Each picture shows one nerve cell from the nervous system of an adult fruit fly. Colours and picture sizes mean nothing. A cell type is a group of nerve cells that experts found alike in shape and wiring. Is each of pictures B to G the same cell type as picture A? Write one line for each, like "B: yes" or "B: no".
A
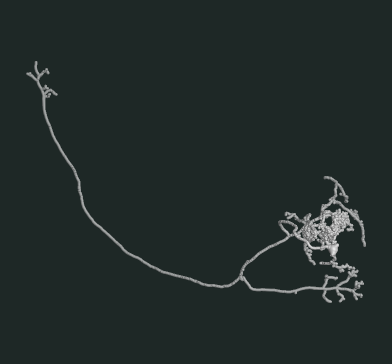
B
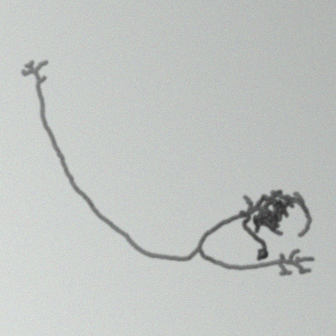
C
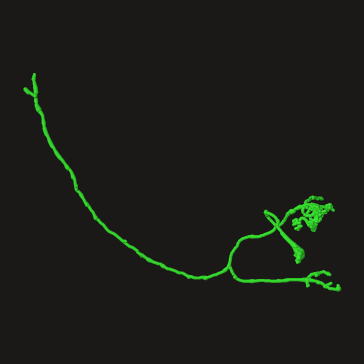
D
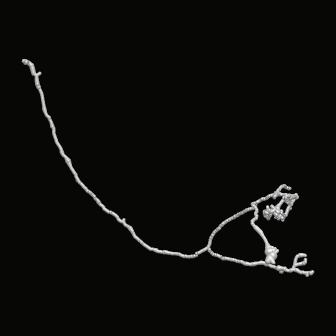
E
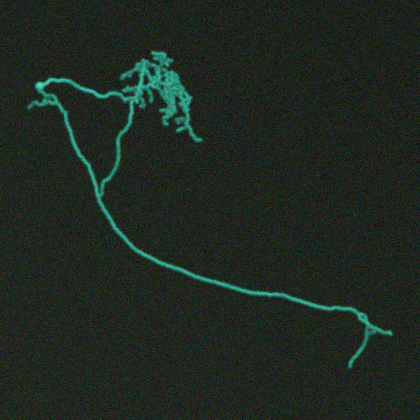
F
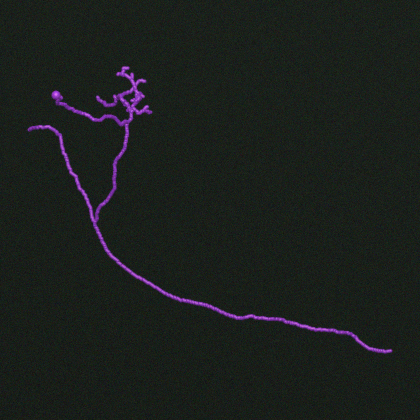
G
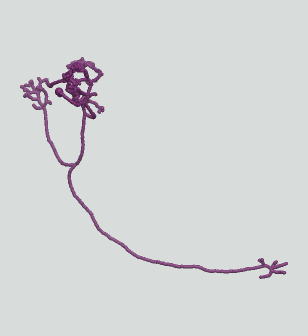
B: yes
C: yes
D: yes
E: no
F: no
G: yes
